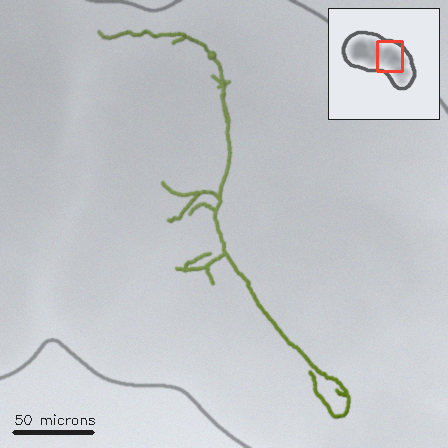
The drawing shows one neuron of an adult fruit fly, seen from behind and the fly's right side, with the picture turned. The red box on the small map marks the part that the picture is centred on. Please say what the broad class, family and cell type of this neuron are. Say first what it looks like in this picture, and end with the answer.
From top to bottom in the picture it spans about 250 microns. As drawn here it is taller than it is wide. It is a sensory neuron entering the nerve cord. Its family is called class mechanosensory proprioceptive. It is of cell type SNpp19.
